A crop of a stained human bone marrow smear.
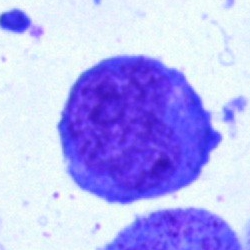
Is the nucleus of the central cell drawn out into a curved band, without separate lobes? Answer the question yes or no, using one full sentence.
No, the shape of the nucleus is one compact round or oval mass.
